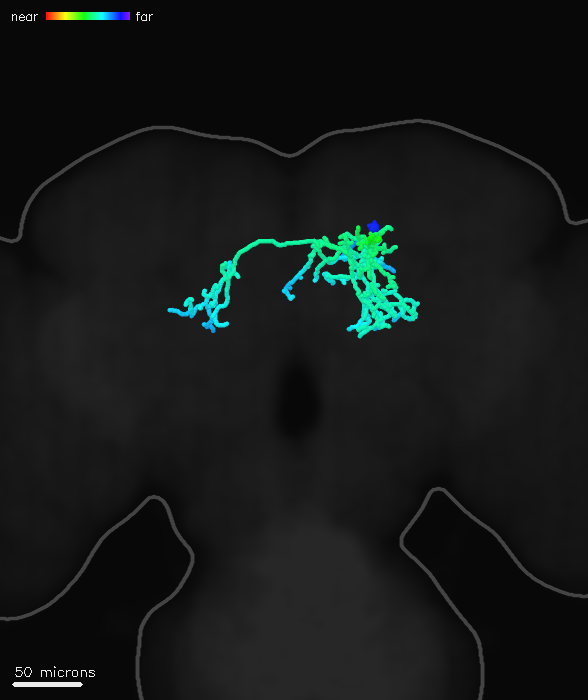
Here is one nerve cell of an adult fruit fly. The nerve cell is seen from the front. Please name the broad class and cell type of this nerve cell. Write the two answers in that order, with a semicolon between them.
central-brain intrinsic neuron; CL235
